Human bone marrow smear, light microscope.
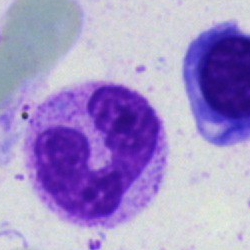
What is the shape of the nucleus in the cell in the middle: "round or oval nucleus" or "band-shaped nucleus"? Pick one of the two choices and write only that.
Band-shaped nucleus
